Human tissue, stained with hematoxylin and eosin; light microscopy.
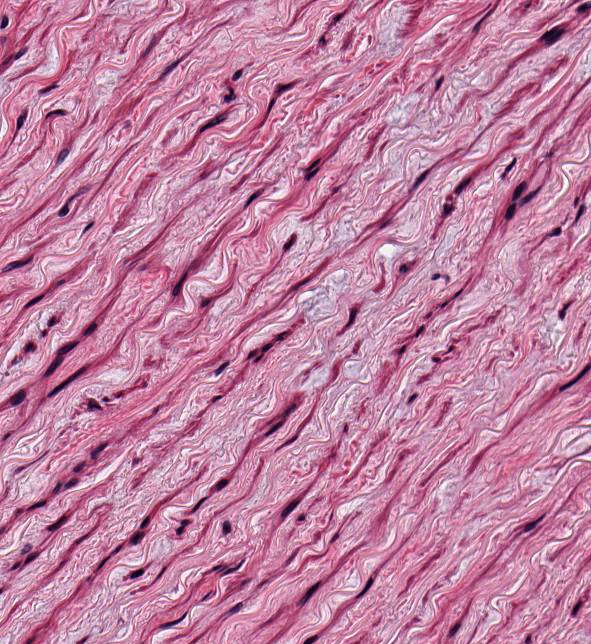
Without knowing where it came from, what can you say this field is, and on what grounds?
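Answer: tunica media of an artery. The decisive features are the parallel fibres filling the field, running diagonally from lower left to upper right, and their wavy, crimped, pink course.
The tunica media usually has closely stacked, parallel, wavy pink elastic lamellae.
Dark, elongated, spindle-shaped nuclei lie lengthwise along the fibres.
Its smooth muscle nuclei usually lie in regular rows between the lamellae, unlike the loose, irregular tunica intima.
No epithelium is present anywhere.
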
